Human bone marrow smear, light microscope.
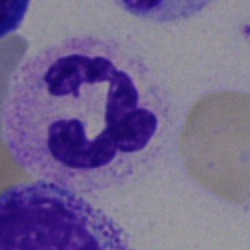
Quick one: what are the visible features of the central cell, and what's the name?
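The nucleus forms a curved band pinched into several lobes, making a C-shape that opens to the left. Its chromatin is dark purple and coarsely clumped. Abundant pale pink cytoplasm carries scattered fine pinkish-lilac granules. This is a segmented neutrophil.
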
